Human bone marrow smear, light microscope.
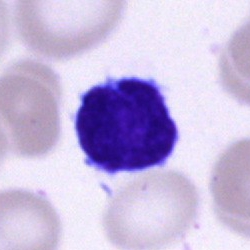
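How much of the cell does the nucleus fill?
Nearly the whole cell; its chromatin is dense and stains dark purple.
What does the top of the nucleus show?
A shallow notch.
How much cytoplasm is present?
So little that it forms at most a barely visible rim.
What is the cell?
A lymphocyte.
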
